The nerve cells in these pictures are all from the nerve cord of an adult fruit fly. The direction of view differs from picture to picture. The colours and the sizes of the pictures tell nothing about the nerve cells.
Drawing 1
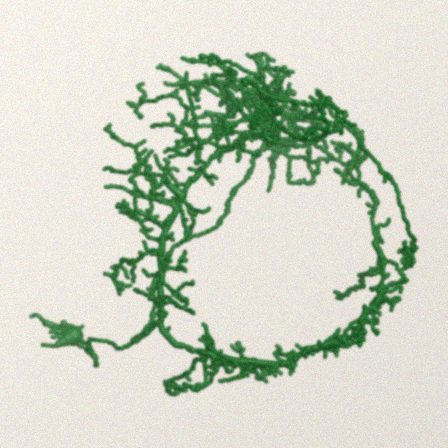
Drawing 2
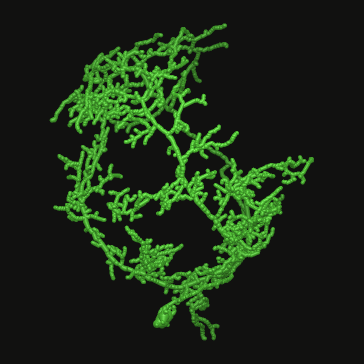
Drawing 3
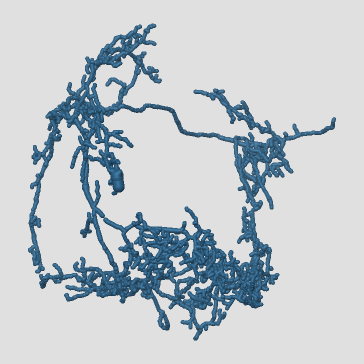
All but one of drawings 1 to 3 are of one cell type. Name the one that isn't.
1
